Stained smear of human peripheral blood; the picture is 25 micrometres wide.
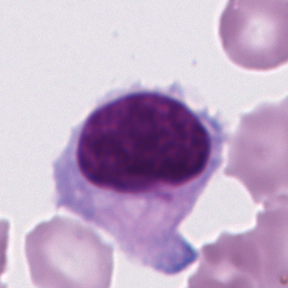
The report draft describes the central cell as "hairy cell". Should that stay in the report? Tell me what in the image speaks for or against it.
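Decisive first: the nucleus sits high in the cell with most of the cytoplasm below it, and that cytoplasm is pale greyish blue. This is a hairy cell, as offered.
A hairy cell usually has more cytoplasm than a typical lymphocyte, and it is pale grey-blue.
So the cytoplasm speaks for hairy cell and against typical lymphocyte. Further, the outline is irregular, with a tapering lower-right extension, deeper blue at its tip, and small fine projections fringe the upper edge. The oval nucleus measures about 12 by 9 micrometres.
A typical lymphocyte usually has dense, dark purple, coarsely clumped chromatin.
Here the chromatin is dense dark purple throughout, no point against typical lymphocyte.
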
